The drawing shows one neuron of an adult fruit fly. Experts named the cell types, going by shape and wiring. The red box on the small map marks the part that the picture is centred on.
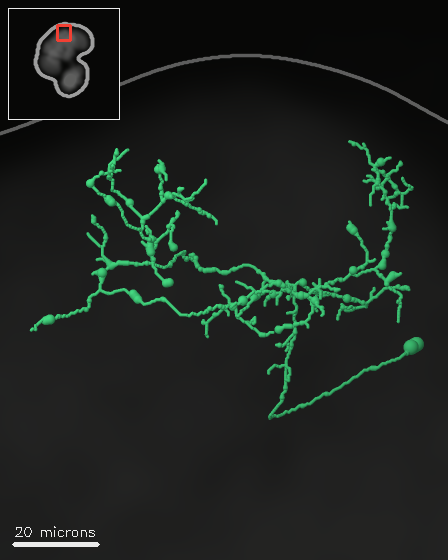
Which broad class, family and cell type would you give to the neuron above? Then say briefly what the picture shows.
It is a central-brain intrinsic neuron. Its family is hemilineage LHp1. Its cell type is CB4115. The cell body is on the right of the picture. By the scale bar it is about 95 microns wide in this view. The picture shows dozens of branch ends.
